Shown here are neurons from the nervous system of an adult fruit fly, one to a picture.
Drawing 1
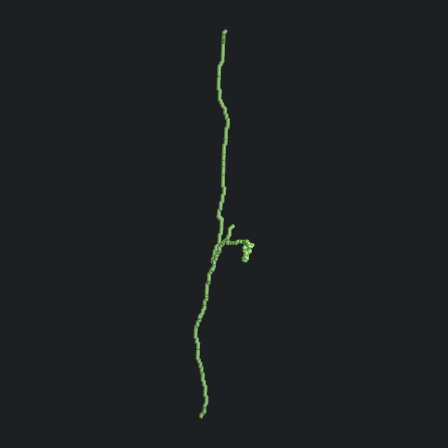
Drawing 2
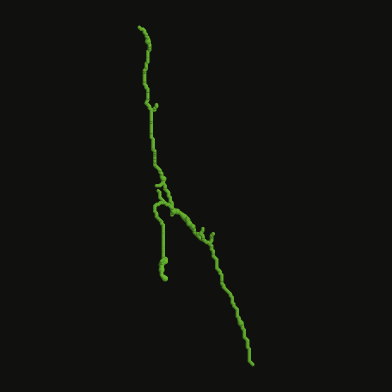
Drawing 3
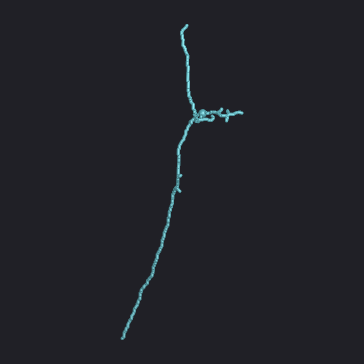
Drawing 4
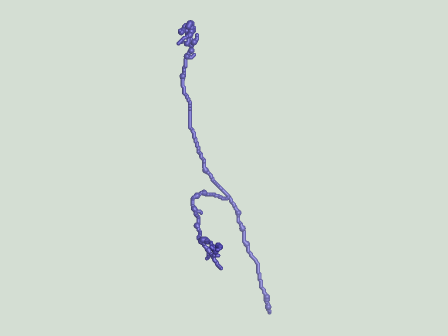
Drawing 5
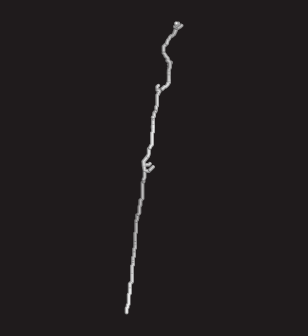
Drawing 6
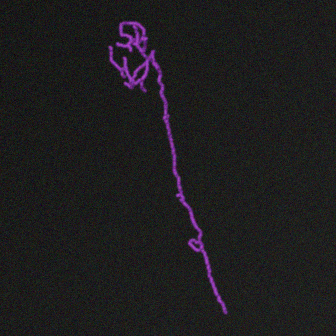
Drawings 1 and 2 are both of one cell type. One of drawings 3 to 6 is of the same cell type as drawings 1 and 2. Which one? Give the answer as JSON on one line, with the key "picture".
{"picture": 4}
